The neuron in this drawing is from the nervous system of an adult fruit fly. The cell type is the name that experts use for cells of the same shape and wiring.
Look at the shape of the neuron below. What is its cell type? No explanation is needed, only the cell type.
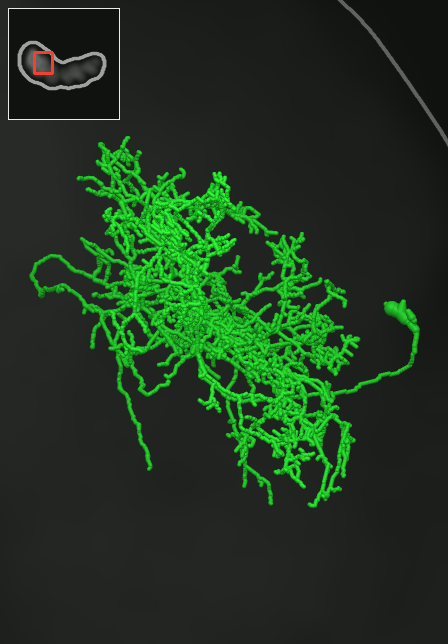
CL263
